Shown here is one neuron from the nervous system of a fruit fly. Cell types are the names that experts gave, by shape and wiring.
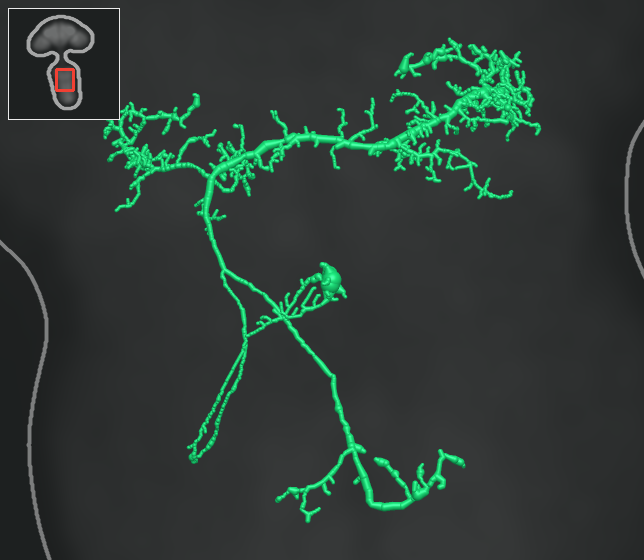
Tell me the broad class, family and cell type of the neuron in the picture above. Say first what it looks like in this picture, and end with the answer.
It is in the nerve cord and does not reach the brain. The cell body can be seen in the middle of the picture. More than a hundred branch ends can be seen. It is a nerve-cord intrinsic neuron. The family is hemilineage 11B. It is of cell type IN11B001.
